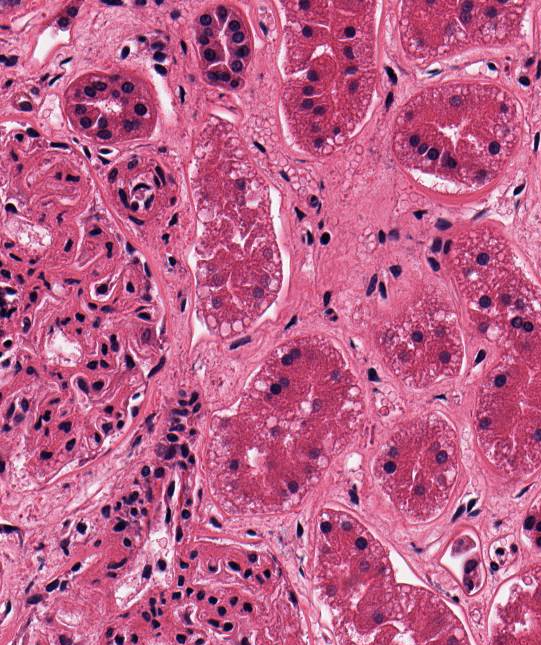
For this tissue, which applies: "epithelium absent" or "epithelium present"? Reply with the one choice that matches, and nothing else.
Epithelium present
